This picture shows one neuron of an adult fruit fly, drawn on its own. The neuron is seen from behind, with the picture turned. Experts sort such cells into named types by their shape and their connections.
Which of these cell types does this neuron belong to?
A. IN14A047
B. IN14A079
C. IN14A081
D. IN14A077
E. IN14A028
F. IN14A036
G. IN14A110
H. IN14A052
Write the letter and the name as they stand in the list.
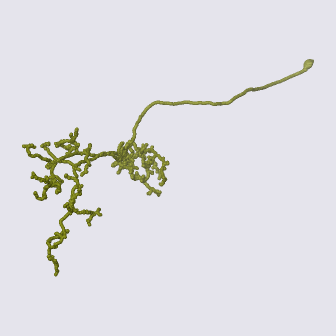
D. IN14A077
